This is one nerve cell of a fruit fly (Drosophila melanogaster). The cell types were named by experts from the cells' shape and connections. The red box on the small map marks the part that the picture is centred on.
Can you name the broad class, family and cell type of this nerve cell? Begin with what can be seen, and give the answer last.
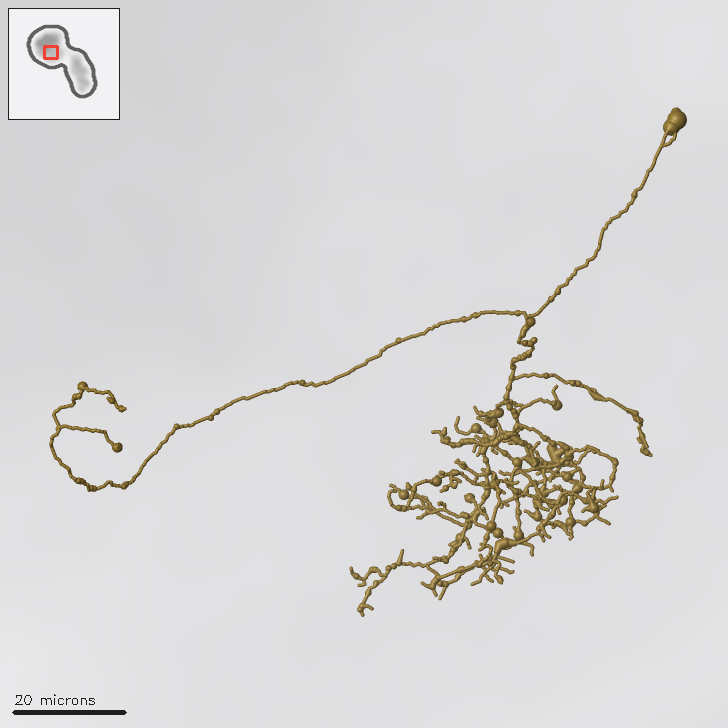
Its cell body lies at the upper right of the picture. From left to right in the picture it spans about 110 microns. Dozens of branch ends can be seen. It is a visual projection neuron. The family is LC. The cell type is LC20b.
